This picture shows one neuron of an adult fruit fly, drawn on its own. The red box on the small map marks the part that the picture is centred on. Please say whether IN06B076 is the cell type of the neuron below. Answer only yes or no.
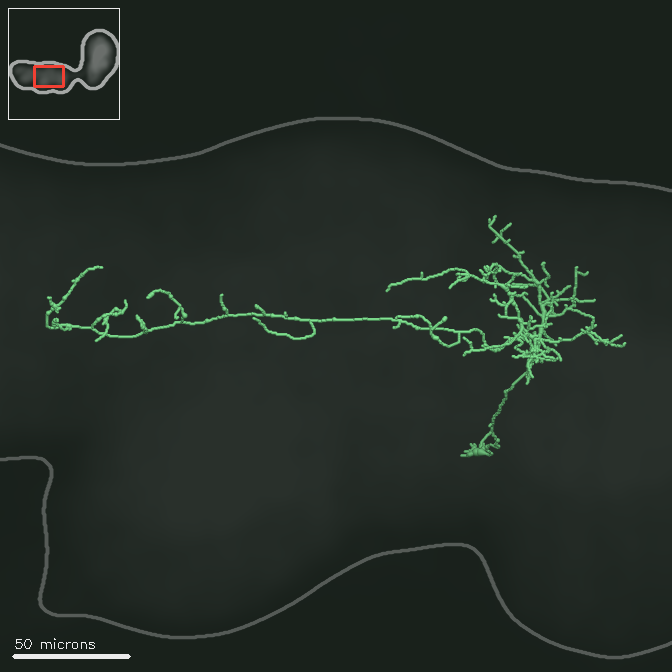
yes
